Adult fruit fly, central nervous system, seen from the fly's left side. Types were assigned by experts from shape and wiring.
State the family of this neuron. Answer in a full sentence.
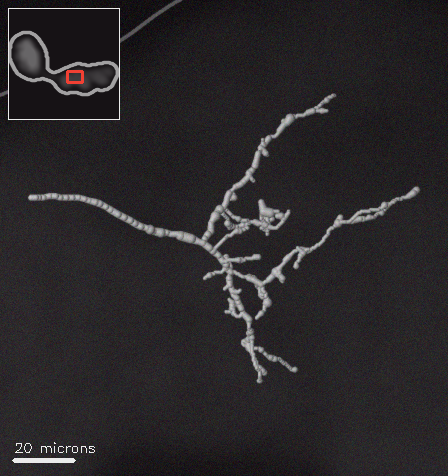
The family is class mechanosensory proprioceptive.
